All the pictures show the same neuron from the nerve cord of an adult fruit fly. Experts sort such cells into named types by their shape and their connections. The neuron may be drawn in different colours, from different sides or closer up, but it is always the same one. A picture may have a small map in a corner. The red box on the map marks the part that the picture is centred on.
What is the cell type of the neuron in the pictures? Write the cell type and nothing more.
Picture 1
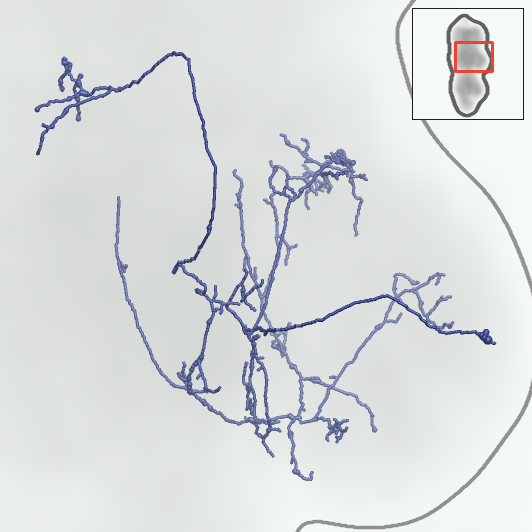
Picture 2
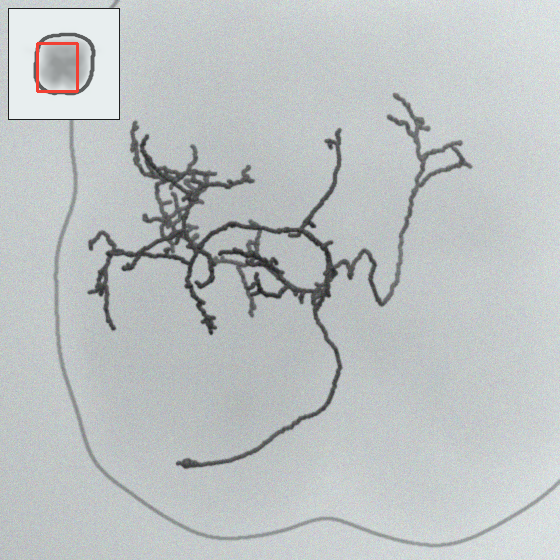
IN05B073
